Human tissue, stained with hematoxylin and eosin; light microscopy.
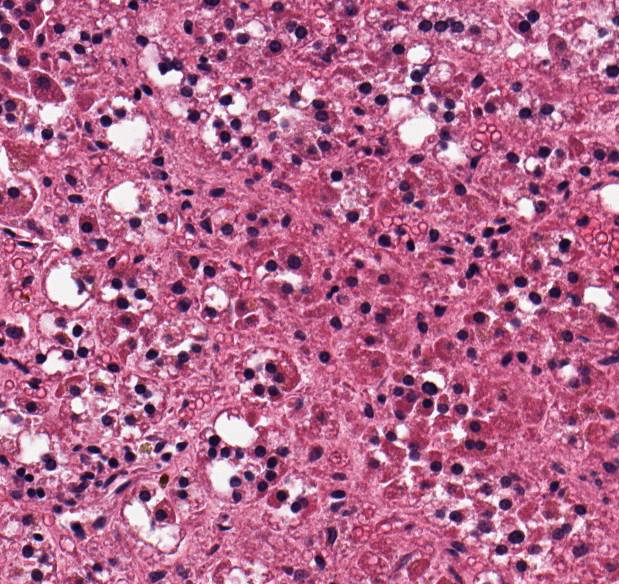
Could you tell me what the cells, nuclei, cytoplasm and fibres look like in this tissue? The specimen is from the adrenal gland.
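Diffuse, unorganised sheet of cells on a pink fibrillary background, whole field. Nuclei mostly small, round, darkly stained. Many cells with abundant granular pink cytoplasm. Few small golden-brown pigment granules near lower left edge.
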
